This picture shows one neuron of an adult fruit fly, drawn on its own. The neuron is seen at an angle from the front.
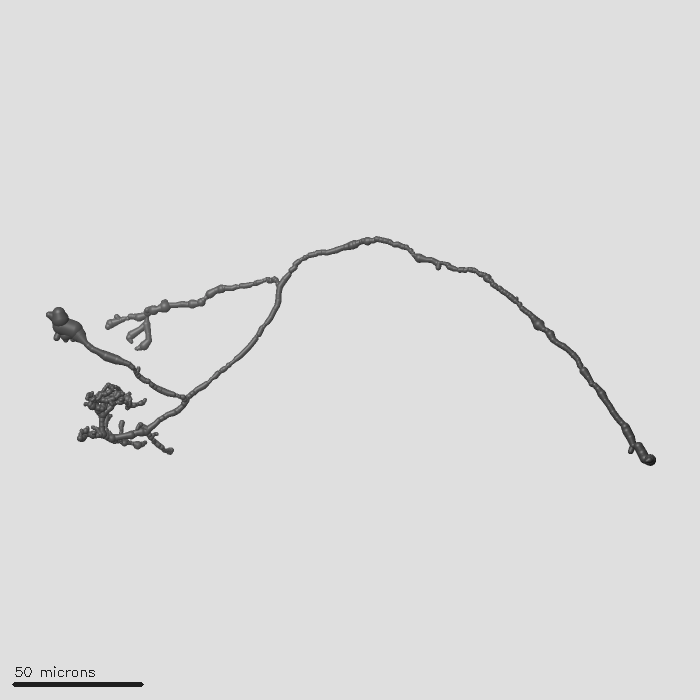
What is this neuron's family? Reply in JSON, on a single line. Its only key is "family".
{"family": "hemilineage ALl1_ventral"}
